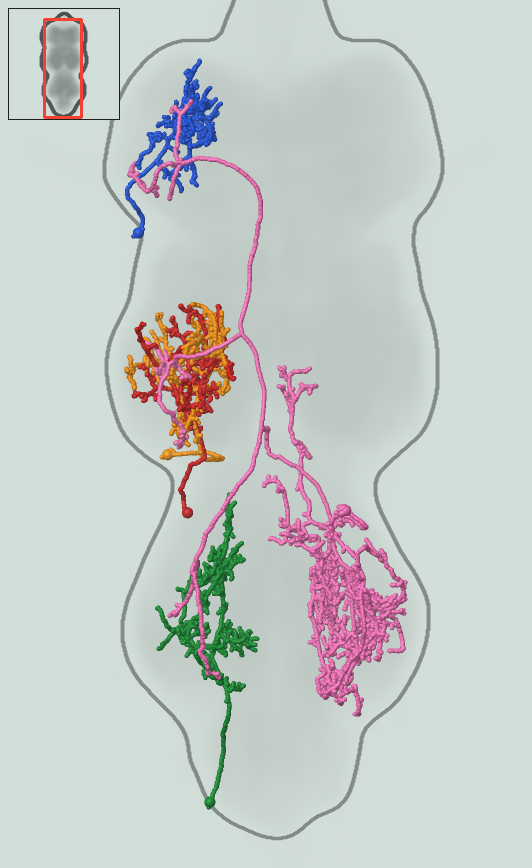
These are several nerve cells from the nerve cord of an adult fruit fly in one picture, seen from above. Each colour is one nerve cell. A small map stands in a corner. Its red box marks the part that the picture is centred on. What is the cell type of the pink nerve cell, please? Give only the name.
IN18B005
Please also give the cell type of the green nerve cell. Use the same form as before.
IN20A.22A017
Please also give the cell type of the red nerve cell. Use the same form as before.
IN20A.22A045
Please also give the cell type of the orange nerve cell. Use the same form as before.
IN20A.22A016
